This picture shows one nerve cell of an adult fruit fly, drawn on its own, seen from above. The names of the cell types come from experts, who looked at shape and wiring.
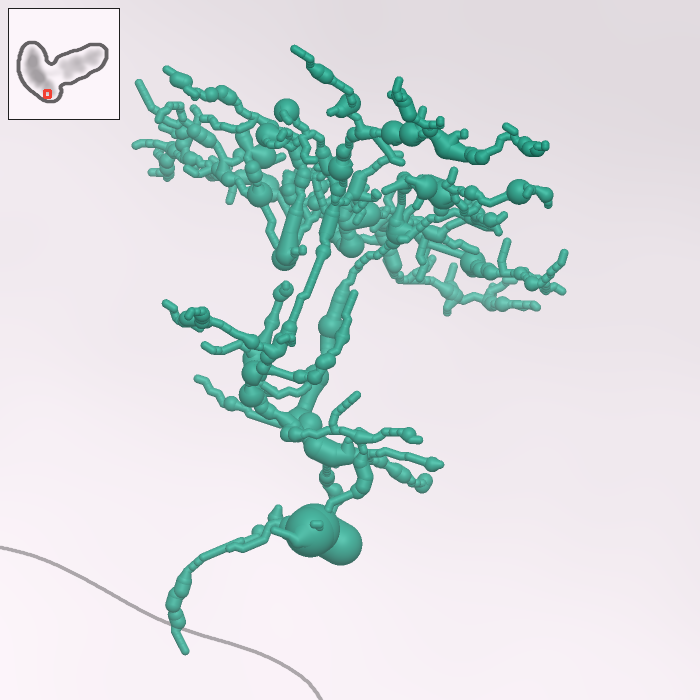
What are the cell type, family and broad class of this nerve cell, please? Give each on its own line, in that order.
Lawf1
Lawf
optic-lobe intrinsic neuron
